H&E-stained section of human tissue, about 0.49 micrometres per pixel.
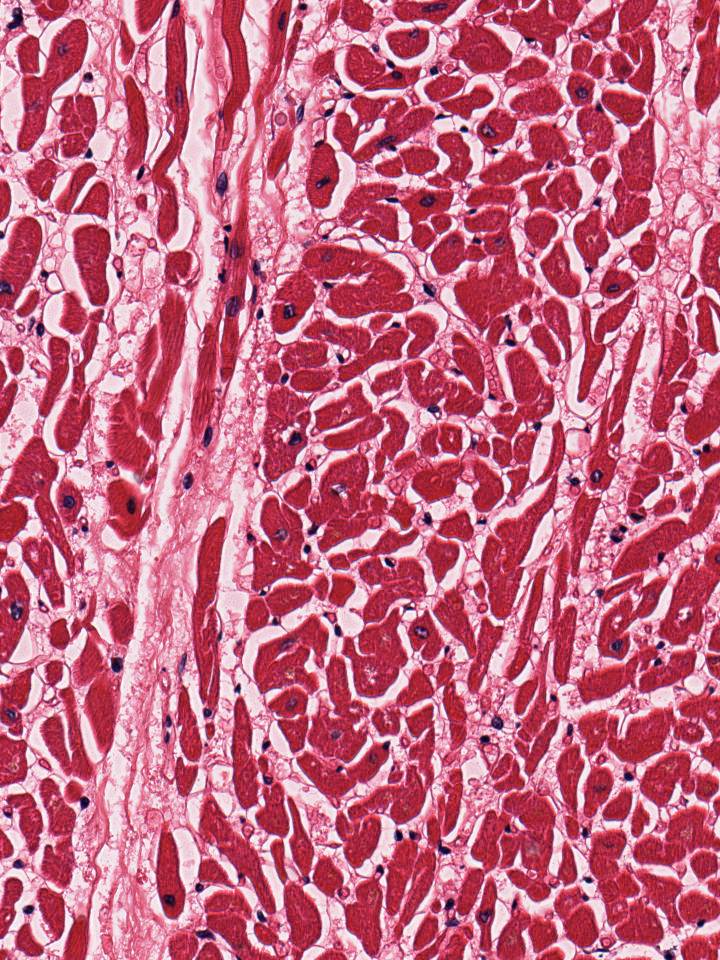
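Left ventricle of the heart. Most muscle fibres, cut in cross and oblique section, pack in irregular groups; the left third holds a lengthwise band, top to bottom. Notice each visible fibre nucleus: single, oval, central. Small, dark, compact nuclei dot the narrow spaces between fibres.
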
